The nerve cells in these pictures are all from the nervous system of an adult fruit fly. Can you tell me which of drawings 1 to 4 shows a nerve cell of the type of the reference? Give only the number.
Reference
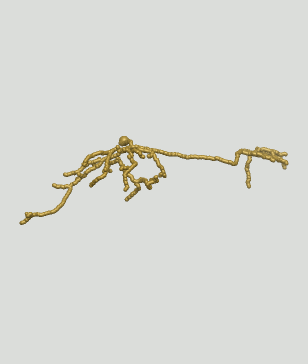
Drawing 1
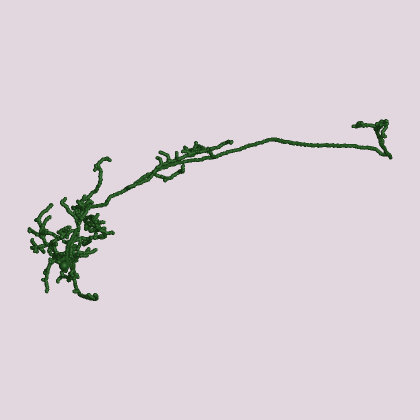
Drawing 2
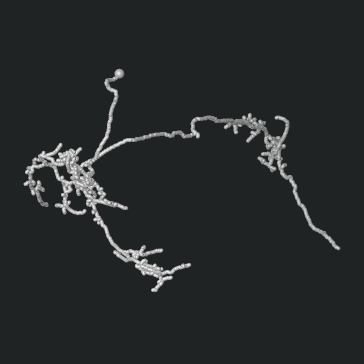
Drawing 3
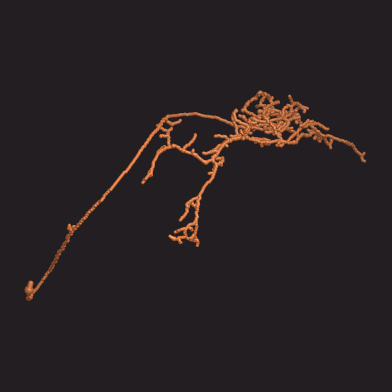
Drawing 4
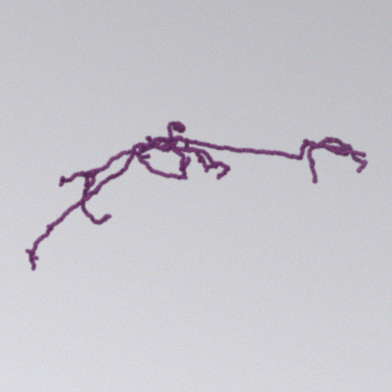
4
